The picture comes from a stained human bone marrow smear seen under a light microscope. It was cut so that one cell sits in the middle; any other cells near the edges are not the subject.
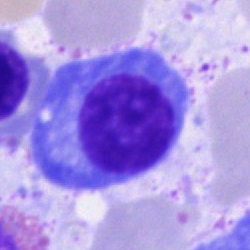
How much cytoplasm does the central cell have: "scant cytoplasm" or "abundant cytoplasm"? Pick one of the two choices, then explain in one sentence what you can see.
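Abundant cytoplasm. The cytoplasm is abundant and stained a deep blue.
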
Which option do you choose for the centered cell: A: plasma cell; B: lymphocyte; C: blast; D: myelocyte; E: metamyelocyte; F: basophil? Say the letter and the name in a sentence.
The centered cell is a plasma cell, which is why option A is right.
